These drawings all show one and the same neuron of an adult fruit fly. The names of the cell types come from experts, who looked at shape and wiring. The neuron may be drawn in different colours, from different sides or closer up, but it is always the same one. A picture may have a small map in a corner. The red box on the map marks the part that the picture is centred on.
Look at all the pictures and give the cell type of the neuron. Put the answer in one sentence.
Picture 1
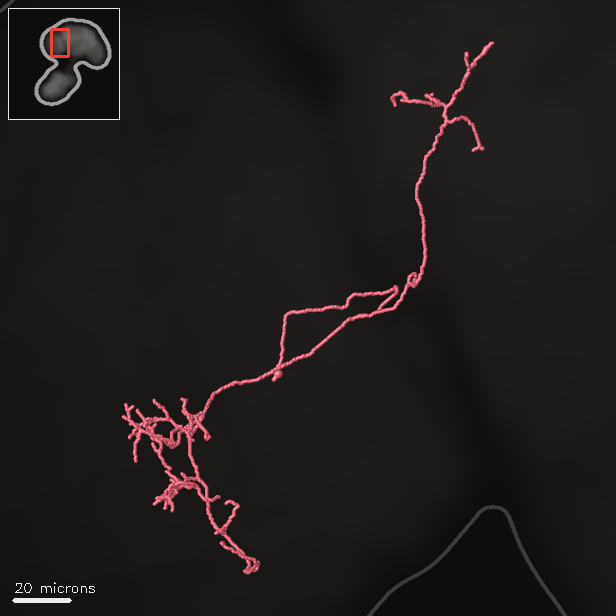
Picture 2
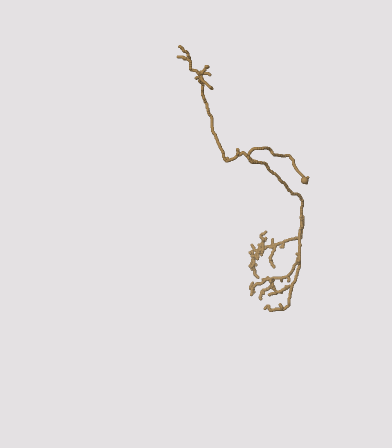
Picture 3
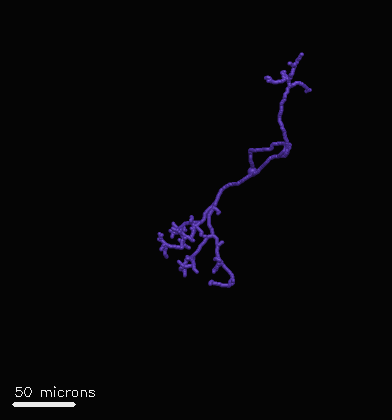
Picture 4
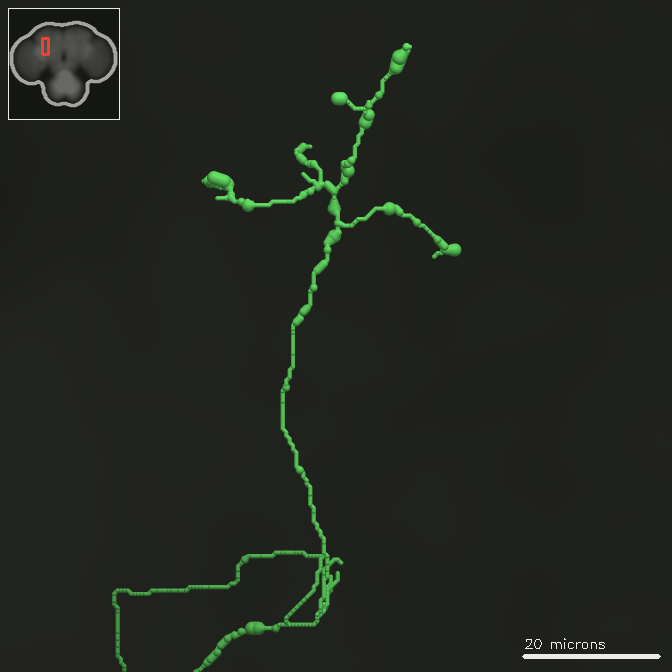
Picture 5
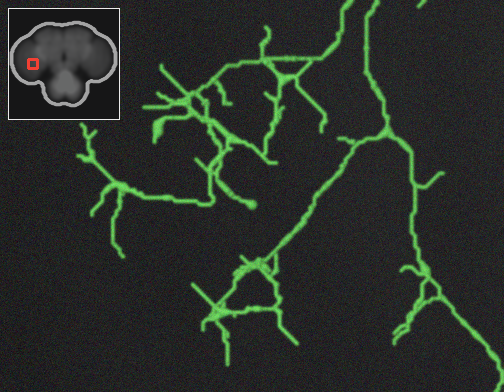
The cell type is LPT101.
